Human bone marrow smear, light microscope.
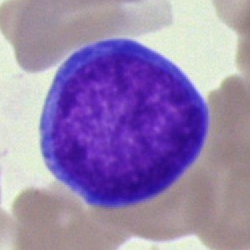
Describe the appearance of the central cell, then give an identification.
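The cell has a roughly round outline with a smooth edge. A thin rim of deep blue cytoplasm surrounds the nucleus, and that cytoplasm shows neither granules nor vacuoles. This cell is a blast.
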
